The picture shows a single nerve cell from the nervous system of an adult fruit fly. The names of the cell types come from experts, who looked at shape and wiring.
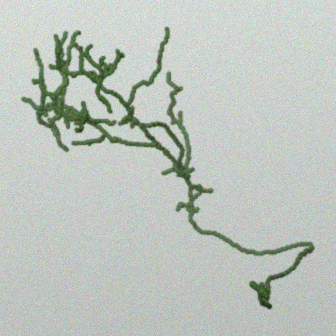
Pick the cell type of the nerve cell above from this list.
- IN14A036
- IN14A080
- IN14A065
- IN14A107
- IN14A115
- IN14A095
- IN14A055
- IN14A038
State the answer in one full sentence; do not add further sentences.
The cell type name IN14A095 applies to this nerve cell.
